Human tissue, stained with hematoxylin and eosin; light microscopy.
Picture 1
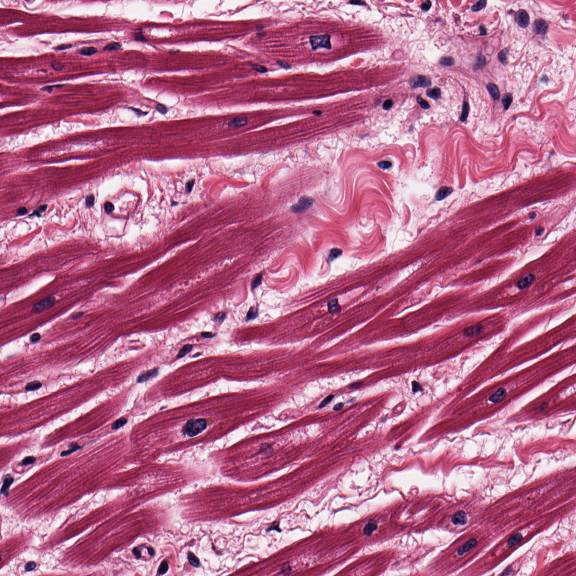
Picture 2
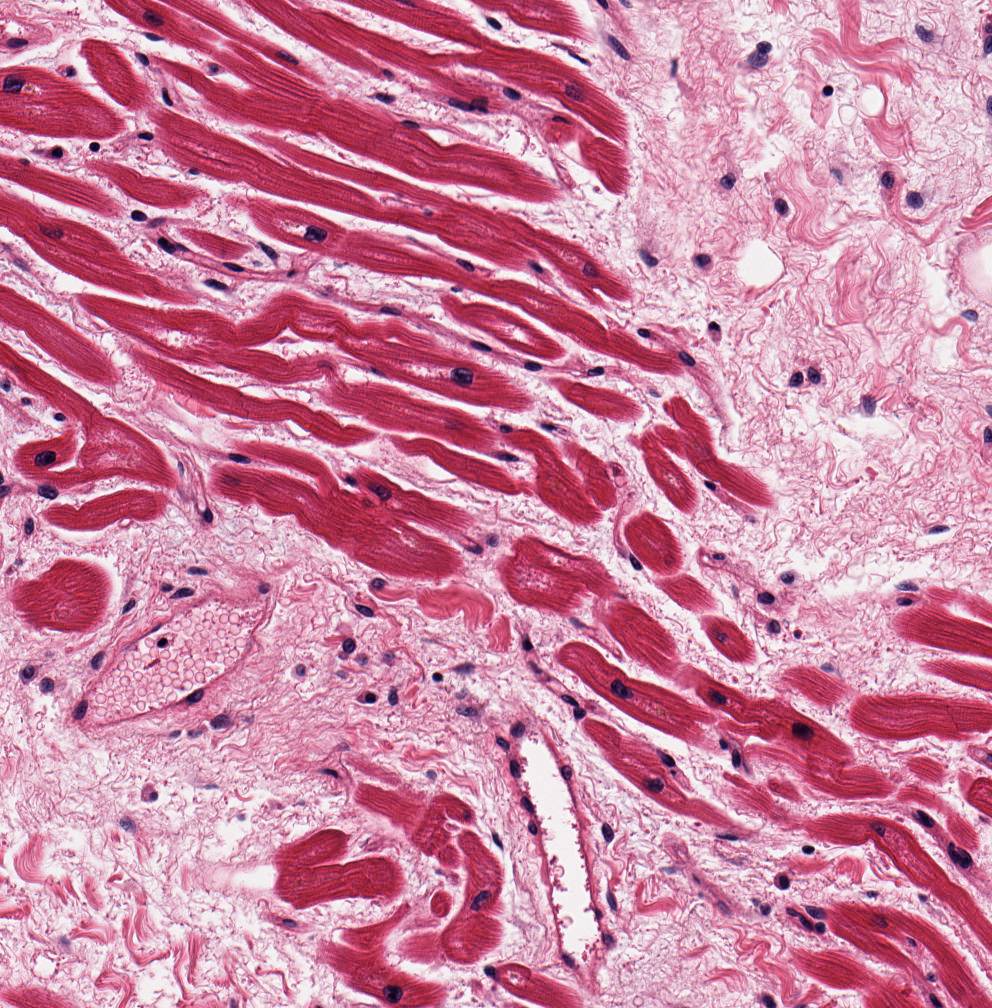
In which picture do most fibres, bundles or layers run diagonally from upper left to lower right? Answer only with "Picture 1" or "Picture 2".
Picture 2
